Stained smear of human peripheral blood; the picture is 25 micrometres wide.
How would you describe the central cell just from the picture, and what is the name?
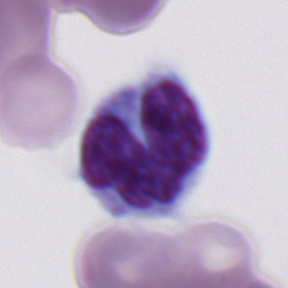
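Looking at the nucleus first, it is bent into a U, with the notch opening toward the top of the picture. I can't make out any nucleoli in it. The cytoplasm looks pale bluish-lilac, and the cell surface has no projections. So this is a monocyte.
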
